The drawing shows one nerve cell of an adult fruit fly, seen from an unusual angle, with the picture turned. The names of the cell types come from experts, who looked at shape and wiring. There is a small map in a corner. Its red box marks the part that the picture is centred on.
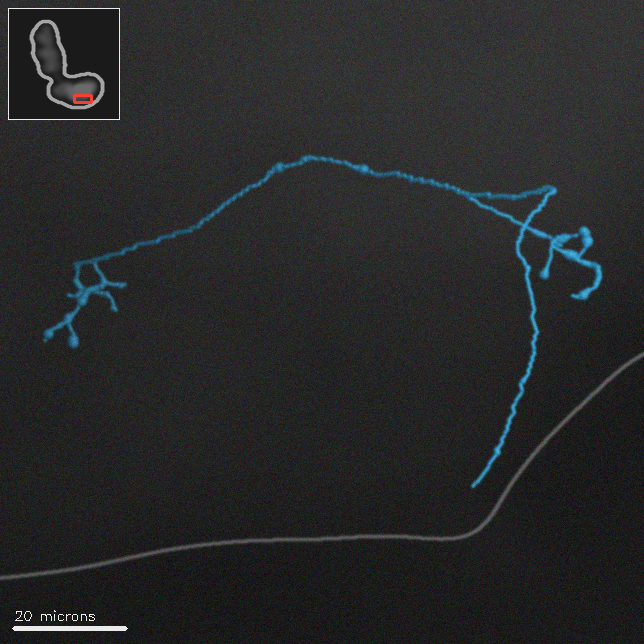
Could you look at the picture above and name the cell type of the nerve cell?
ORN_DL1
